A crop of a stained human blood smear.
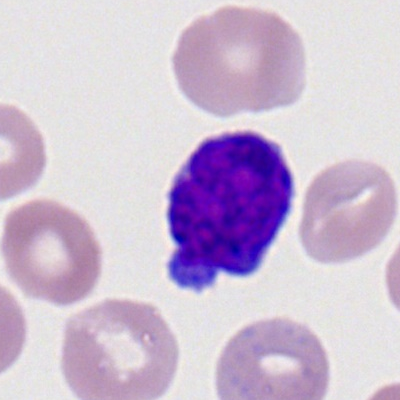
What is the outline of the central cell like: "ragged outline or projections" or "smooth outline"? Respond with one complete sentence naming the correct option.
The cell's outline is ragged or frayed, or has projections, blebs or tags.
